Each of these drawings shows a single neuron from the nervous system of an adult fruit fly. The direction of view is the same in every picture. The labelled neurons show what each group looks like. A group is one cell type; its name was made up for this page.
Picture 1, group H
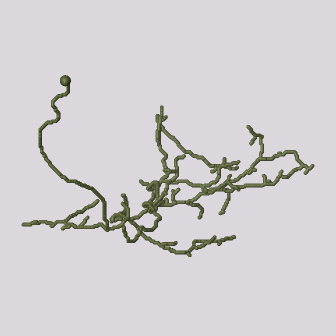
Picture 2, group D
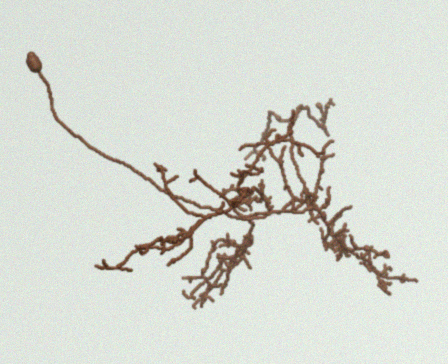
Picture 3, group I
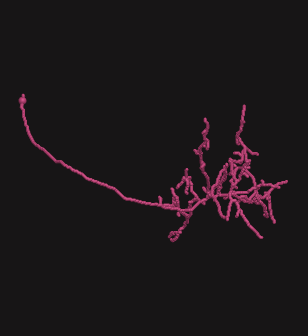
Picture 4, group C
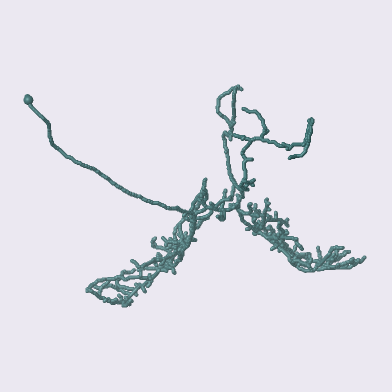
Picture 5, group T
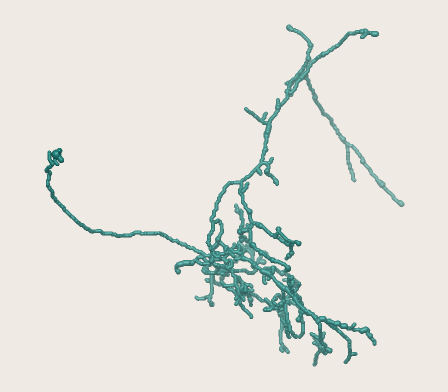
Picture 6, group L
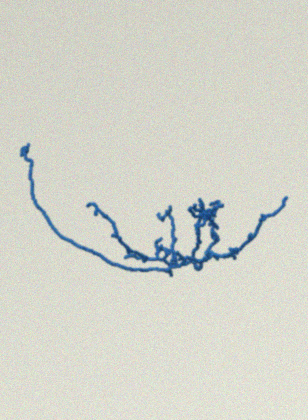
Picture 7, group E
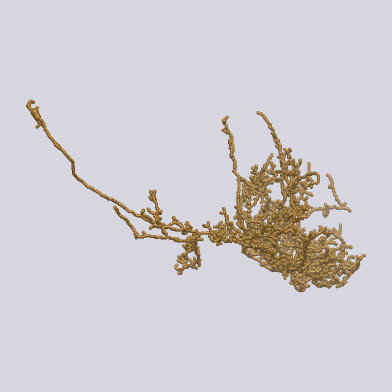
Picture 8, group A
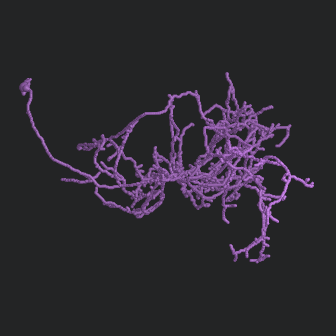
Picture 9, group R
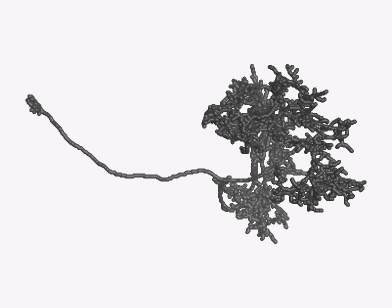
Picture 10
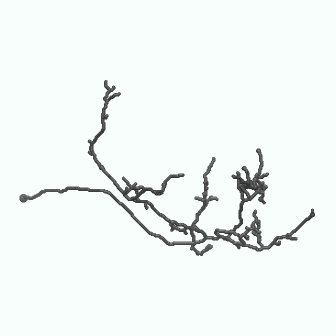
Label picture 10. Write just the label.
group L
